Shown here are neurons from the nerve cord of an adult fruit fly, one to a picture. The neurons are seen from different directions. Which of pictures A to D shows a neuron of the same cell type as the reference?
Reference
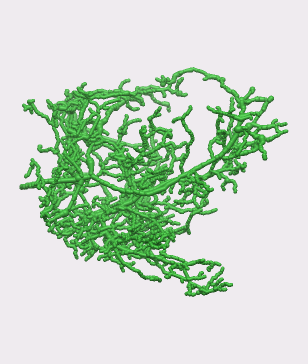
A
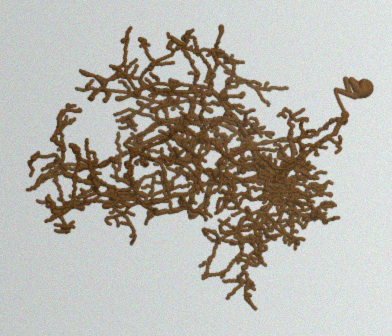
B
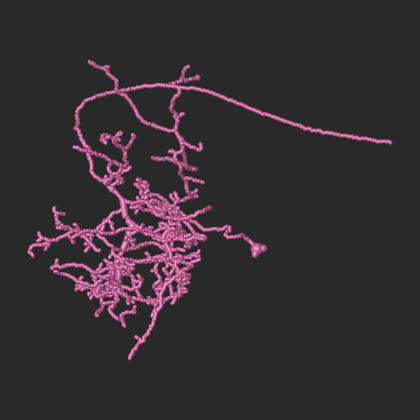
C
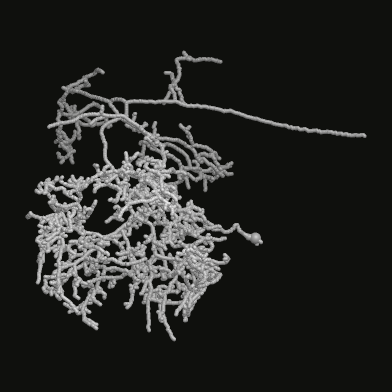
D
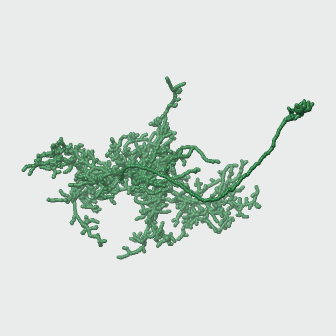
A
